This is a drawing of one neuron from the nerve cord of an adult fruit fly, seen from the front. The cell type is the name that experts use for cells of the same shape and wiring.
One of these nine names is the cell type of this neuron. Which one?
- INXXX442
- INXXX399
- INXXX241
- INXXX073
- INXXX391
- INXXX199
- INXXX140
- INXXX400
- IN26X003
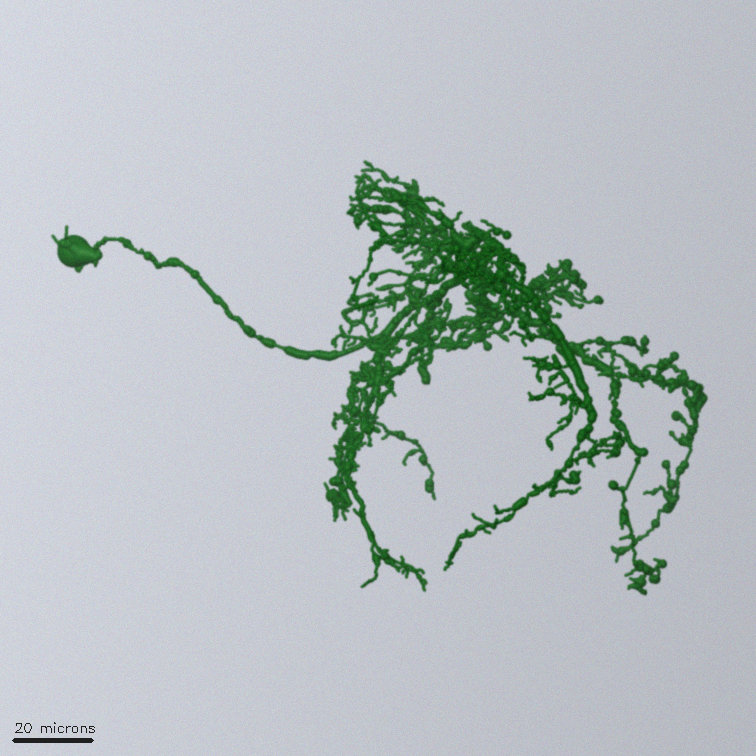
INXXX073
